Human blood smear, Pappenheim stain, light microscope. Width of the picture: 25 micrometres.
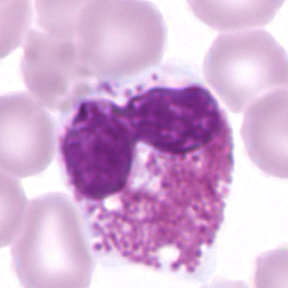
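Eosinophil in the middle of a stained peripheral blood smear. Its nucleus has two lobes joined by a narrower band, and these lie along the upper part and the left side of the cell. In this eosinophil the granules look pinkish-red. Among them, toward the lower part of the cell, a few small clear spaces can be made out.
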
